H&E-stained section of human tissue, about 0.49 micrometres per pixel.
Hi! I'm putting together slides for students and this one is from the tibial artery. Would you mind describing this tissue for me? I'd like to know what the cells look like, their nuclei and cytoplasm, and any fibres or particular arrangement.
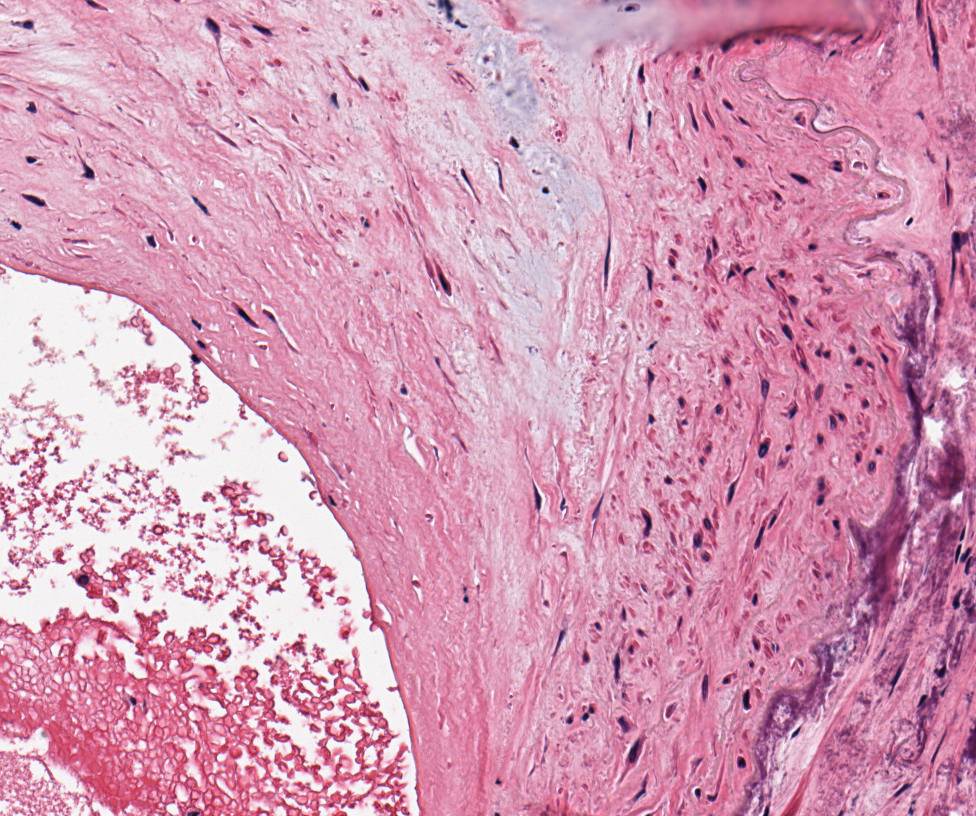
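Tissue edge bordering the open space smooth and gently curved. Fibres close to the open space parallel to that curved edge. Upper centre: pale bluish-grey patch of loose matrix. Right centre more cellular, with many elongated and oval dark nuclei set in pink cytoplasm.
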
